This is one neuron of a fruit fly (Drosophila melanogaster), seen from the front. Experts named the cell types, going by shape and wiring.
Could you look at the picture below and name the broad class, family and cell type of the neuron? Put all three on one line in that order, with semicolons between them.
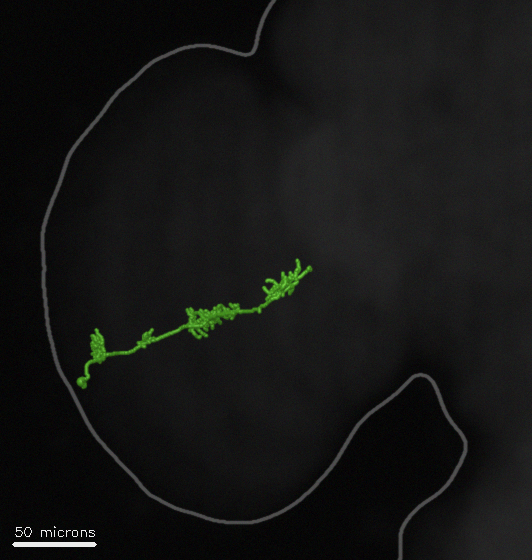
optic-lobe intrinsic neuron; TmY; TmY4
